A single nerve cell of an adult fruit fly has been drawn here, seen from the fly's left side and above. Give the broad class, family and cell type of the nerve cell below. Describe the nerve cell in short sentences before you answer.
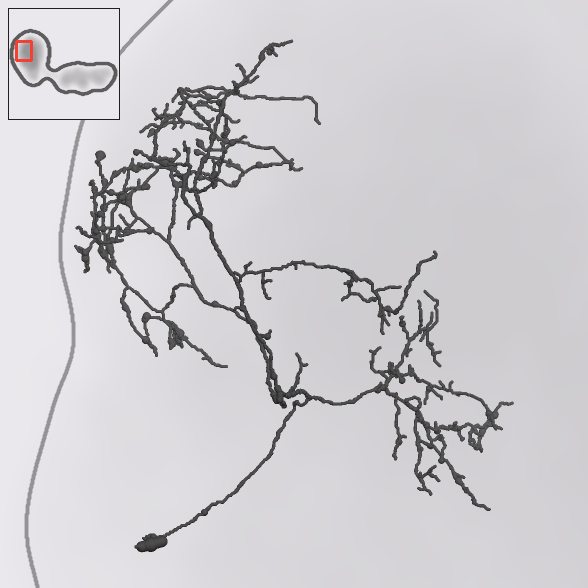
The cell body is at the lower left of the picture. The picture shows dozens of branch ends. Its broad class is central-brain intrinsic neuron. Its family is hemilineage CREl1. It is of cell type ICL010m.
